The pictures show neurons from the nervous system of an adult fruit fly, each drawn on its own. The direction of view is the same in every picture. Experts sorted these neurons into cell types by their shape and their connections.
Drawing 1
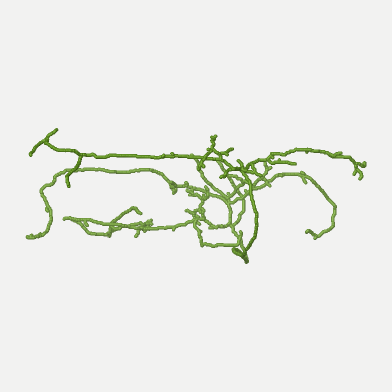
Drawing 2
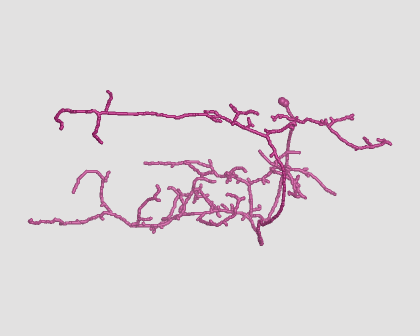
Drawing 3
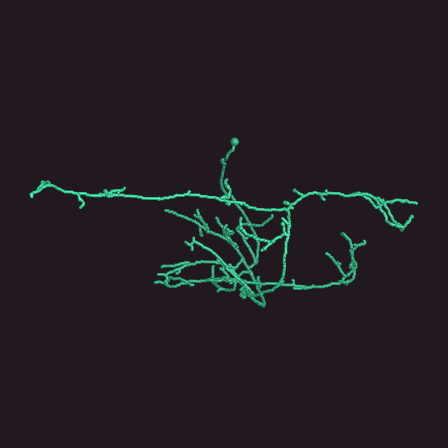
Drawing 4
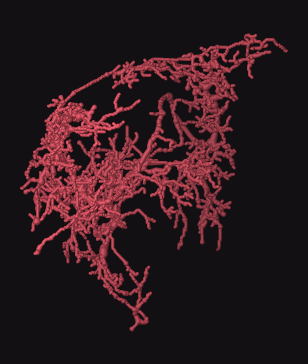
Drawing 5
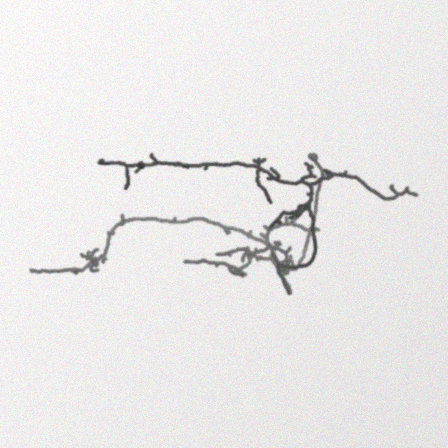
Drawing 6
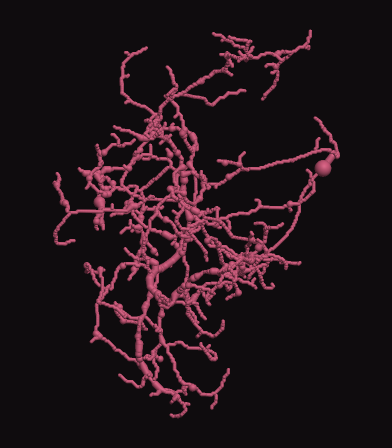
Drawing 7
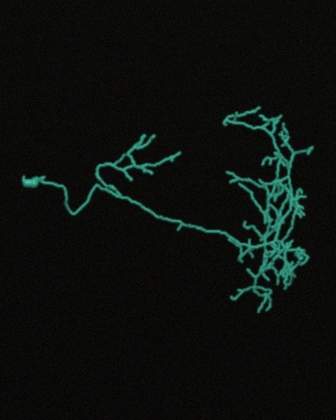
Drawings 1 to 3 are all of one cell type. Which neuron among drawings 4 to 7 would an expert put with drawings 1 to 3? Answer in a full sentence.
Drawing 5 is of the same cell type.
